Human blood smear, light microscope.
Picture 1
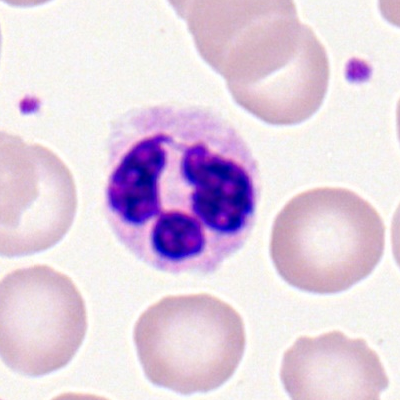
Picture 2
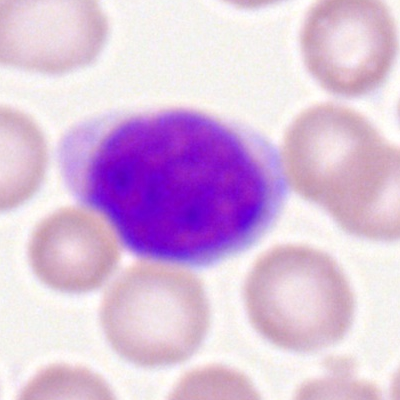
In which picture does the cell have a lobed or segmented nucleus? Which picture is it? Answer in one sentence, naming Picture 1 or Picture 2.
What Picture 1 shows is a cell with a nucleus split into lobes.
